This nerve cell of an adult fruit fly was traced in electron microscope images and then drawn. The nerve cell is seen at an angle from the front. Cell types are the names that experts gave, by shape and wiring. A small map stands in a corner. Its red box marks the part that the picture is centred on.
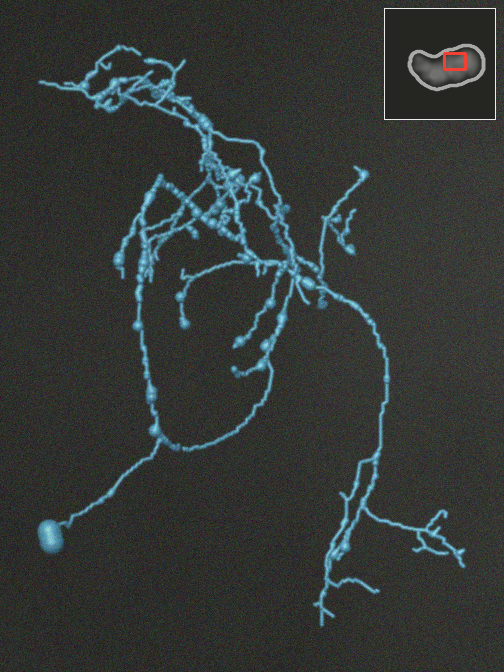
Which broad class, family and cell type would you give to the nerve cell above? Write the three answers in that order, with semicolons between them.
central-brain intrinsic neuron; hemilineage AOTUv3_dorsal; SMP016_b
